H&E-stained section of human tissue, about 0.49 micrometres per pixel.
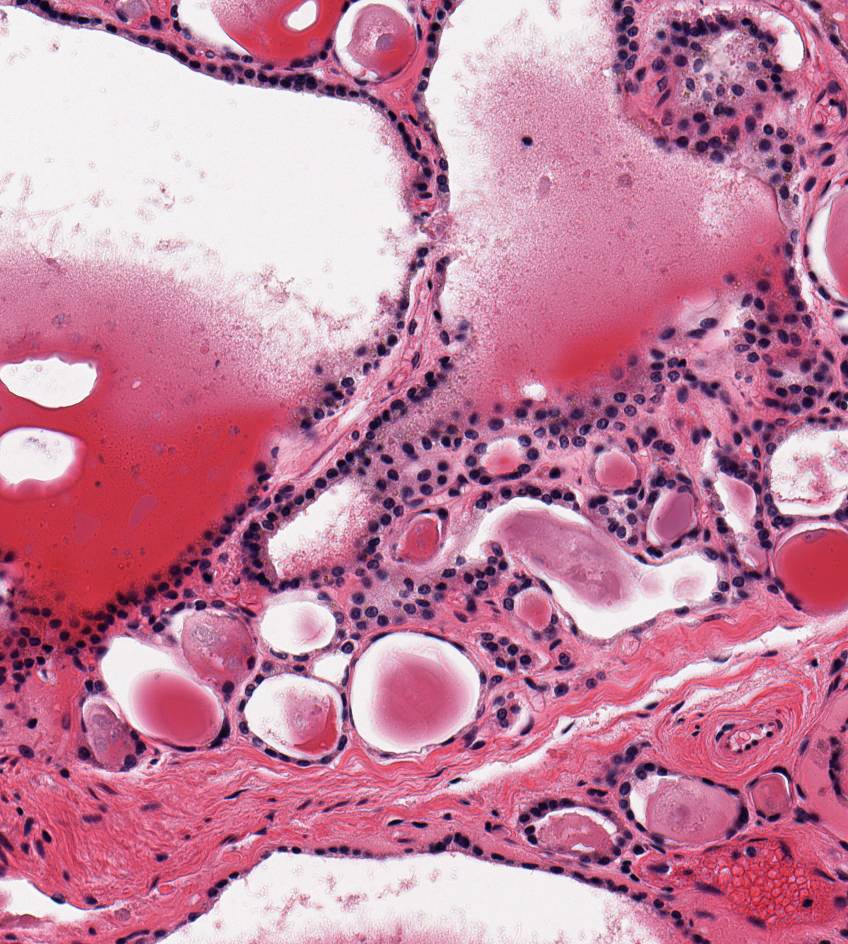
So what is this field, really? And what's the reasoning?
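The structure shown is the thyroid follicle. Large dilated follicles fill the upper and left field, smaller ones the lower middle.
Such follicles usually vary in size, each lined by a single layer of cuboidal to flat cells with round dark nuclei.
Here that lining is flattened to low cuboidal, with small round dark nuclei. Many small follicles in the lower half hold pink colloid shrunk from the lining, leaving a clear rim.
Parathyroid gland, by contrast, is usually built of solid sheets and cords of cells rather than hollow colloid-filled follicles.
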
